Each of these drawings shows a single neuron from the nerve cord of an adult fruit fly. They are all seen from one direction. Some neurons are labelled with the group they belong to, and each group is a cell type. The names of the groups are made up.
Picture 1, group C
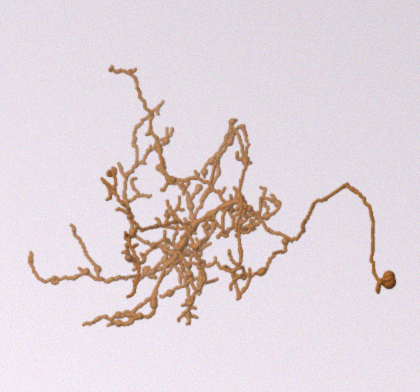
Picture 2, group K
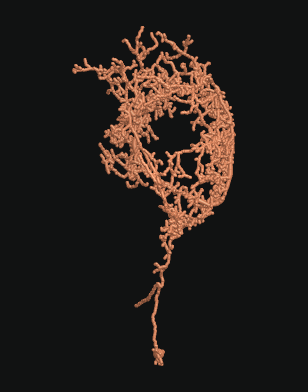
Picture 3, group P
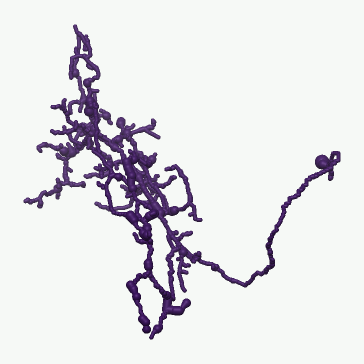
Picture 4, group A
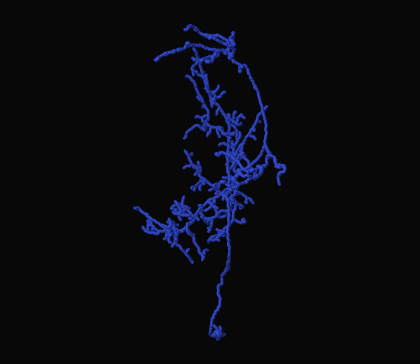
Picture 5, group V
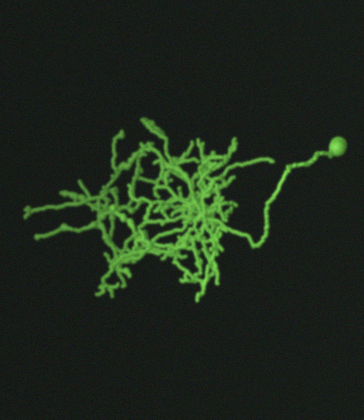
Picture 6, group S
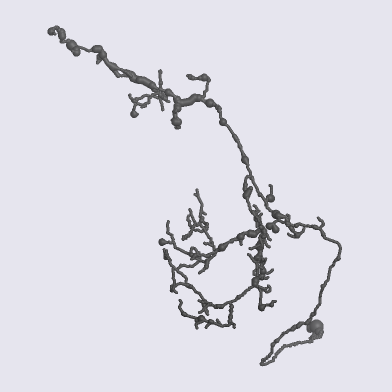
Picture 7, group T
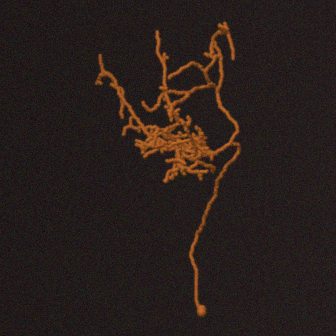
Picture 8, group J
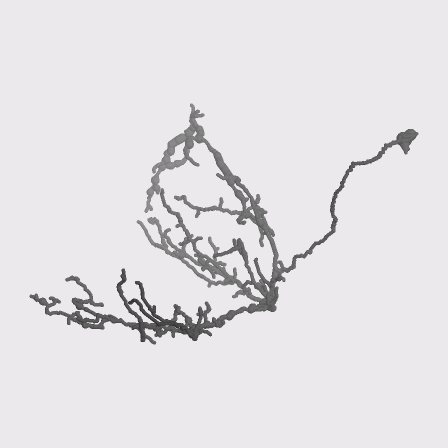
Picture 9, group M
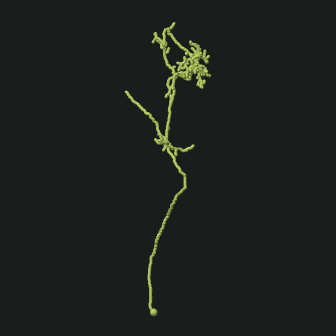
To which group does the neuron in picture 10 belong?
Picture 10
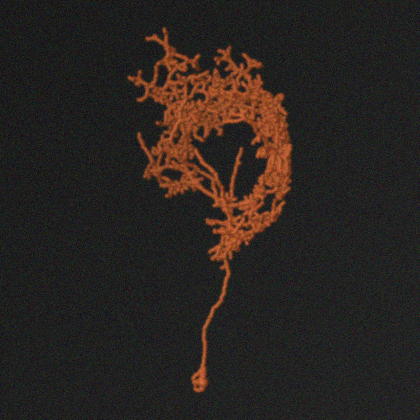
group K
